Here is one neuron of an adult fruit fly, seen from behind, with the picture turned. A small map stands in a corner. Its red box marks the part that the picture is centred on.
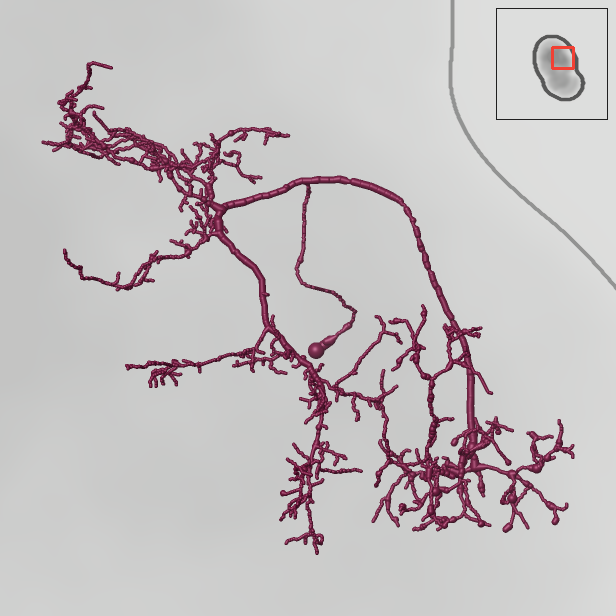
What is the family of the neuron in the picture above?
hemilineage 01A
